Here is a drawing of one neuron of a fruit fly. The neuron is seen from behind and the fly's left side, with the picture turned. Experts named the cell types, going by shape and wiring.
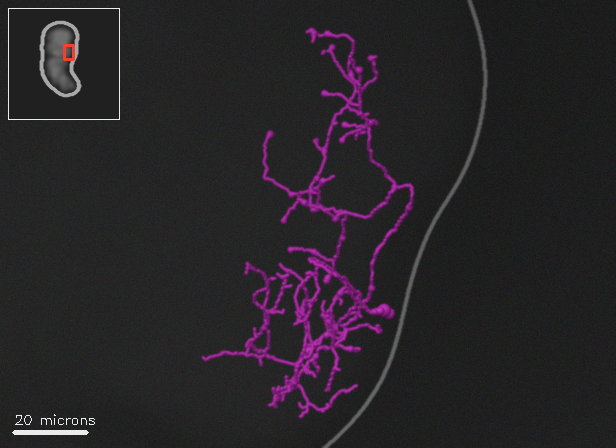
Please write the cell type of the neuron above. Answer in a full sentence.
The cell type is LHPV6d1.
